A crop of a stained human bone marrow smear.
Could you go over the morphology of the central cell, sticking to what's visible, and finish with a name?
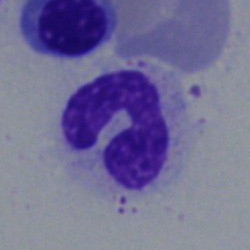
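The gap inside the nuclear curve opens toward the lower left. A moderate rim of pale pinkish-grey cytoplasm surrounds the nucleus and contains only fine, faint lilac granules. The cell's outer border is faint and hard to separate from the background. The cell is a band neutrophil.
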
